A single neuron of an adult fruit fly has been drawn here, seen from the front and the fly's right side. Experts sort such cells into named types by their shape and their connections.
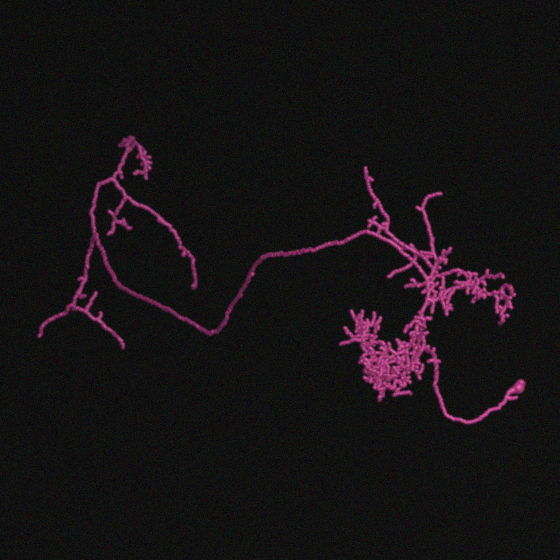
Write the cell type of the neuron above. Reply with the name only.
DNg12_e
